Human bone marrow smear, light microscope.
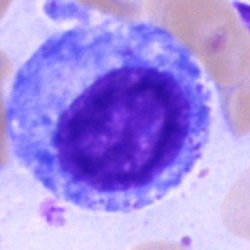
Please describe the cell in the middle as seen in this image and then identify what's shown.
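The nucleus lies off-centre, toward the lower right of the cell. Its chromatin is dark purple and dense, interrupted by scattered paler patches. The cytoplasm is blue and carries fine purple granules, most evident near its edge. The cell is a promyelocyte.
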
